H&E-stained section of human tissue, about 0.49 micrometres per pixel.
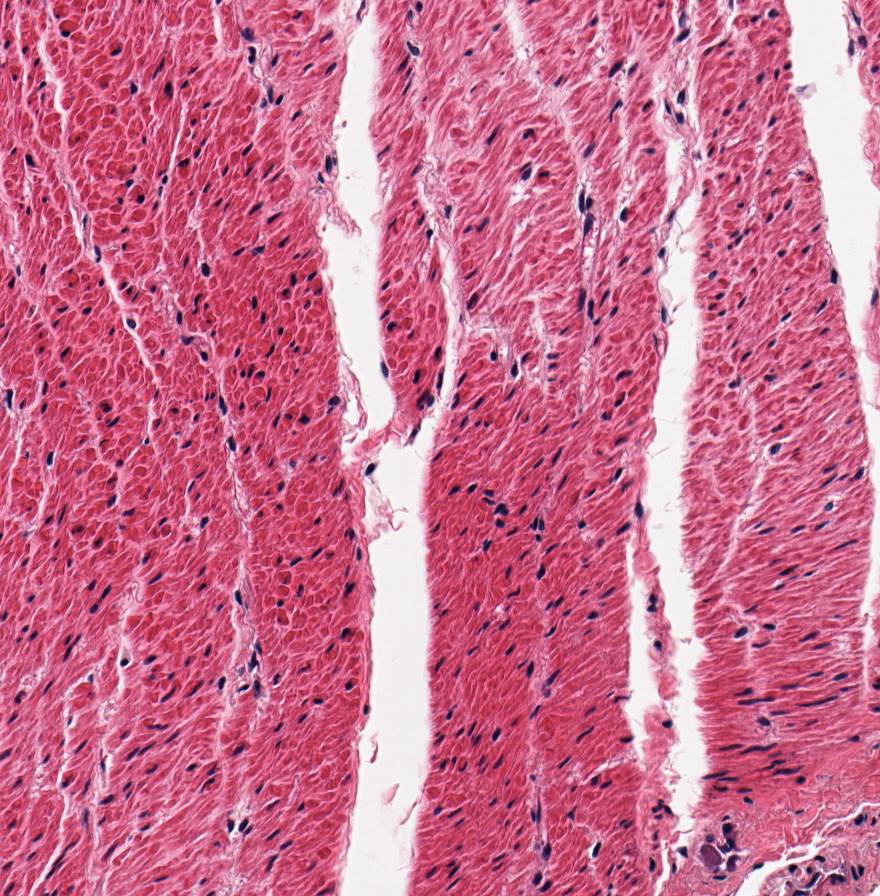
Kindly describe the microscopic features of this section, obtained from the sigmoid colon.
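Composition first: the entire field consists of closely packed, strongly eosinophilic muscle cells grouped into broad bundles. Orientation next: the bundles run roughly from the top of the field to the bottom. Between small groups of muscle cells there are only thin wisps of pale pink connective tissue. Finally, absences: no epithelium, glands or fat cells appear anywhere in the field.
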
